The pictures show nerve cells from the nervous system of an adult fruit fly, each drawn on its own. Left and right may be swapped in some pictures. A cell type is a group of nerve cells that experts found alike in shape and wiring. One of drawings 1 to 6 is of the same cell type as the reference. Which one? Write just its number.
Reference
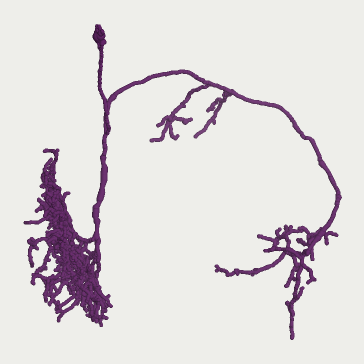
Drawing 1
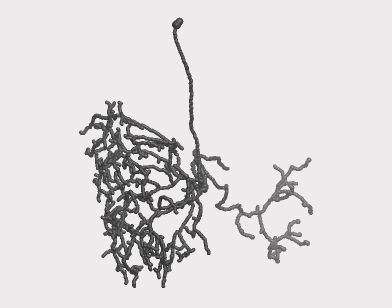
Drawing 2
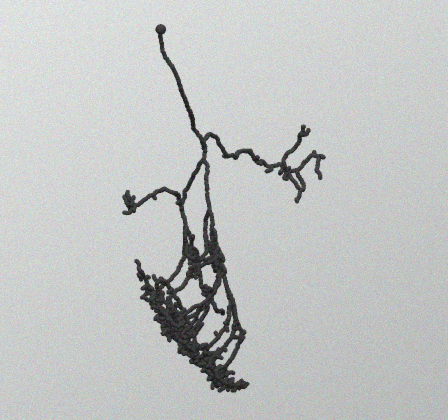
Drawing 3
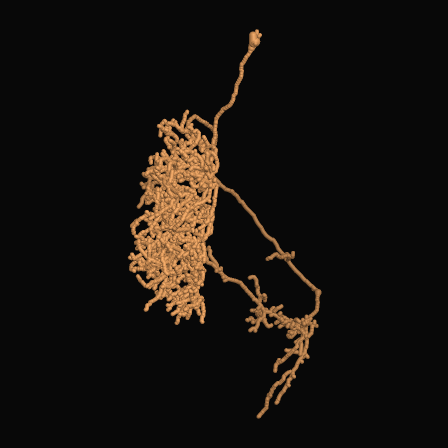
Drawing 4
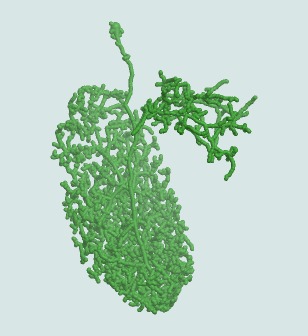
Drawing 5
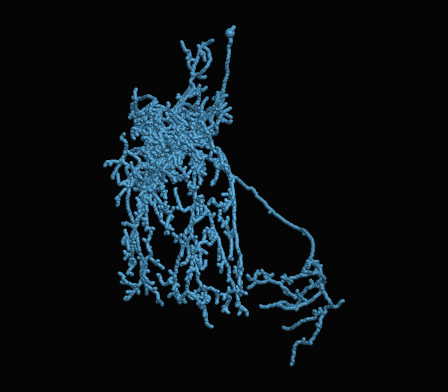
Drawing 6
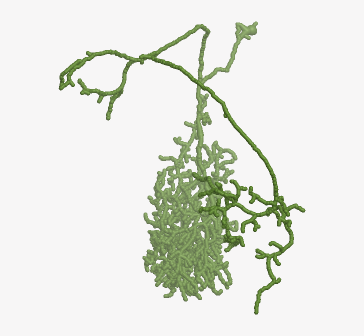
6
